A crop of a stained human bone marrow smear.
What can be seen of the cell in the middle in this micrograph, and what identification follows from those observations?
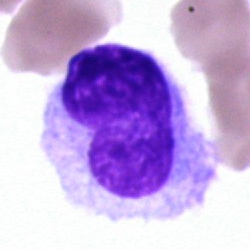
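The chromatin is lacy and finely stranded, not coarsely blocked. The nucleus sits toward the top, with most of the abundant, pale greyish-blue cytoplasm below and to its left. The irregular outline has small scalloped bumps along its lower edge. It is a hairy cell.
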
